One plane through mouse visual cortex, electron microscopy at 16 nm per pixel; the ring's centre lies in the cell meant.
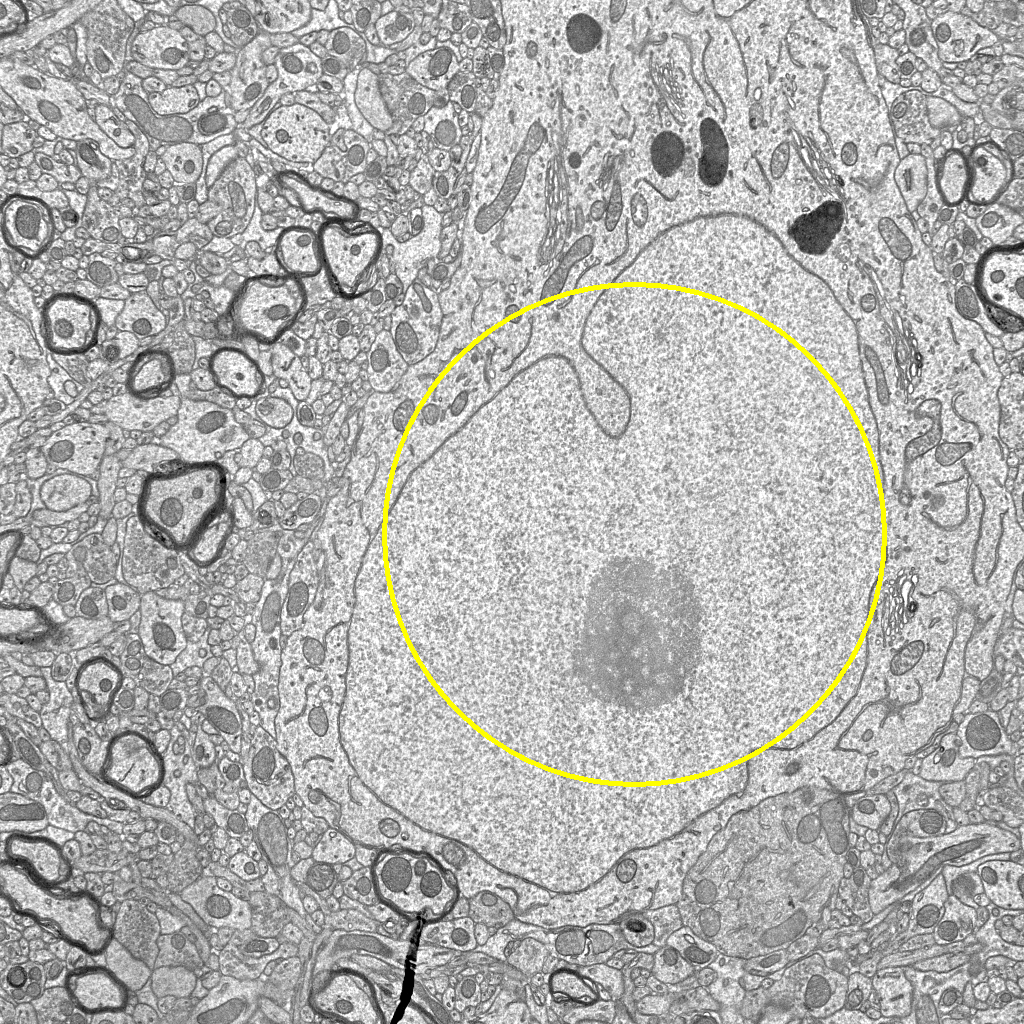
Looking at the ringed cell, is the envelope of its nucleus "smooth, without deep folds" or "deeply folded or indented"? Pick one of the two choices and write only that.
Deeply folded or indented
